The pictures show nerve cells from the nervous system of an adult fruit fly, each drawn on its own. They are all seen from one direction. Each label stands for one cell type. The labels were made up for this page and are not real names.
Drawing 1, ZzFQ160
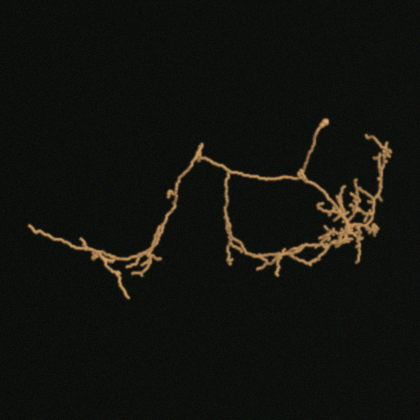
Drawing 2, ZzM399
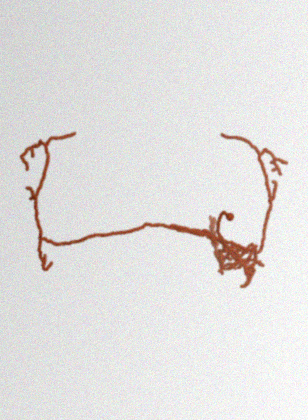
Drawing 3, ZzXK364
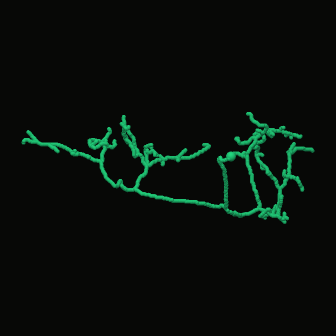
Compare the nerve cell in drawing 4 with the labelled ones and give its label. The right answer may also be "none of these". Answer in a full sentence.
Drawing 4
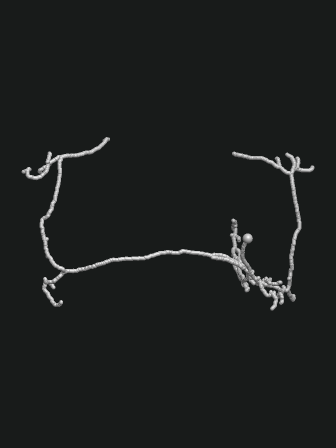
It belongs to ZzM399.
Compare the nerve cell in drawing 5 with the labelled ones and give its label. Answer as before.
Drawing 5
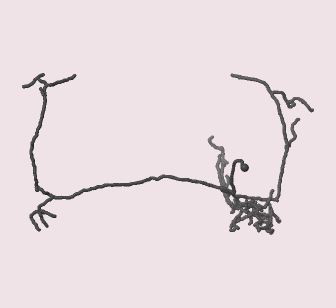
It belongs to ZzM399.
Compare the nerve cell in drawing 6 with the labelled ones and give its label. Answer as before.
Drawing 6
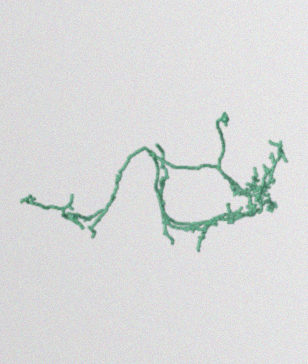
It belongs to ZzFQ160.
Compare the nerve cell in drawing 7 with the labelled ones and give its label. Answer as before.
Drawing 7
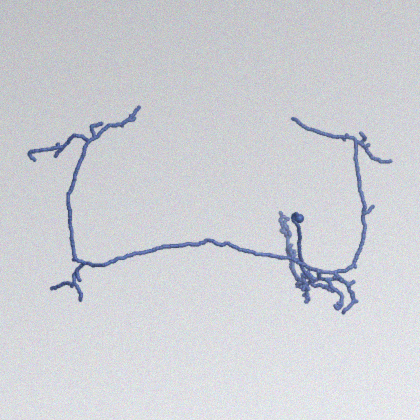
It belongs to ZzM399.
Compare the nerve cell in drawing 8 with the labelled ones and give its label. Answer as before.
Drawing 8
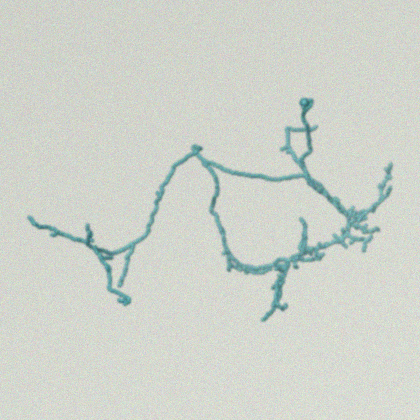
It belongs to ZzFQ160.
